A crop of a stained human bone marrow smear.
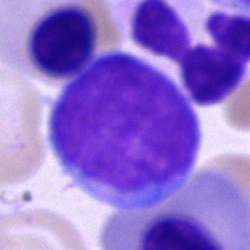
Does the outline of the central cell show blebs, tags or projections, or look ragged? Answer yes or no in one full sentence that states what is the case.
No, this cell has a smooth edge with no projections, blebs or tags.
